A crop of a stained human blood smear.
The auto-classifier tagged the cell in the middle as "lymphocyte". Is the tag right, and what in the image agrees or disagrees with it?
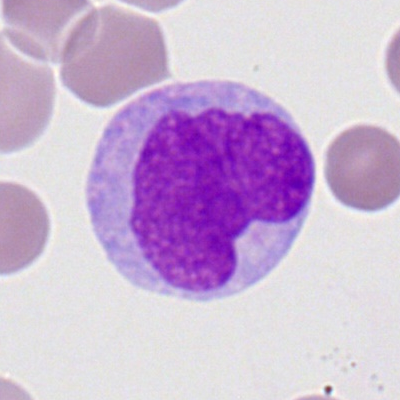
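Outline: round, smooth. Nucleus: deep notch on the lower right side.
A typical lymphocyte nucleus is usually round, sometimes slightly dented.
A deep notch goes against lymphocyte. Cytoplasm: pale grey-blue.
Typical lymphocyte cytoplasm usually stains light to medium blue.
The grey cast departs from that, again against lymphocyte. Granules: no coarse ones seen. Surroundings: red cells around the cell, none overlapping it. Verdict: lymphocyte does not fit; the cell is a monocyte.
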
